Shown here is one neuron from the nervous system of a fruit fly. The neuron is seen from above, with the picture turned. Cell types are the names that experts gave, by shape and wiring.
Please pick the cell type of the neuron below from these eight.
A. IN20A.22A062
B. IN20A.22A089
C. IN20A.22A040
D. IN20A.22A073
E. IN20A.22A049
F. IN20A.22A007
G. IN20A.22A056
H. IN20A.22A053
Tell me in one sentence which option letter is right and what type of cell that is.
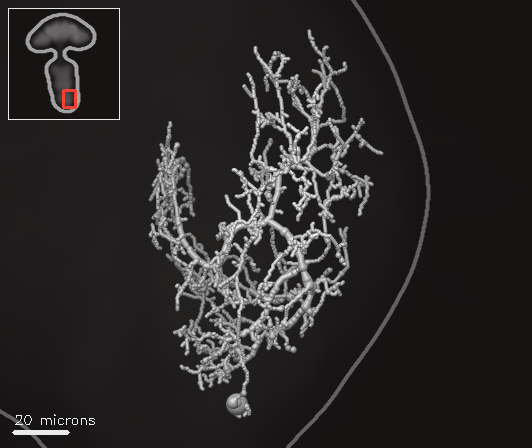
The neuron represents the cell type IN20A.22A007, found under option F.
